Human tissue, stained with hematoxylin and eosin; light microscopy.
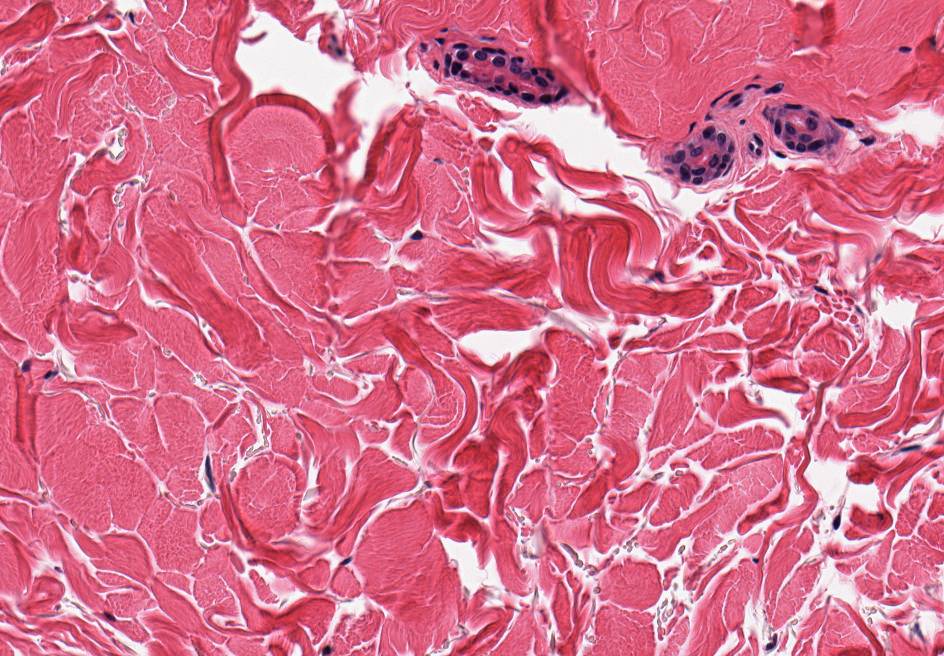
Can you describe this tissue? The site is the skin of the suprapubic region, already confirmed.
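Where the fibres are cut lengthwise, they don't run straight; they follow wavy, curving courses. Nuclei are few, and those I can find are small and dark, lying at the edges of the fibres. I see no fat cells anywhere in the field. White clefts separate many of the fibres, and the largest runs across the top centre.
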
